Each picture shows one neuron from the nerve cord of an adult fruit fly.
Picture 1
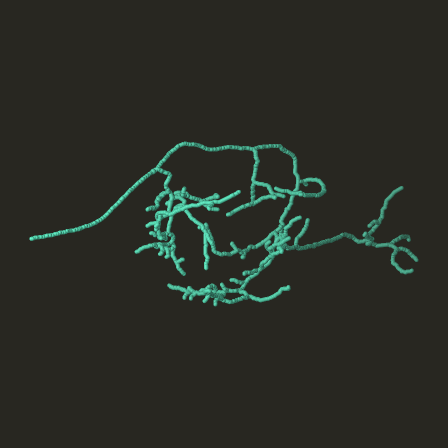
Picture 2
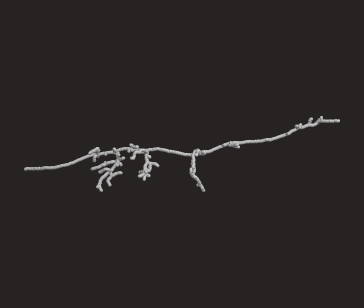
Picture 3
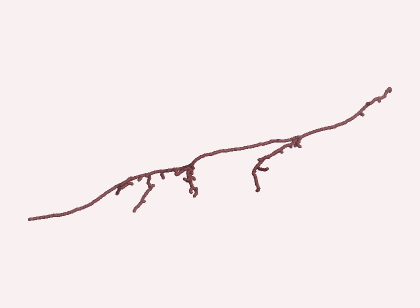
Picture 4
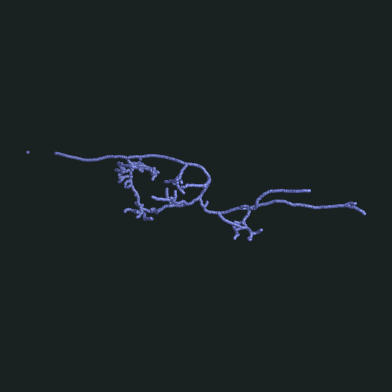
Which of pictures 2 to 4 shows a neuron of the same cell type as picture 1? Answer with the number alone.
4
